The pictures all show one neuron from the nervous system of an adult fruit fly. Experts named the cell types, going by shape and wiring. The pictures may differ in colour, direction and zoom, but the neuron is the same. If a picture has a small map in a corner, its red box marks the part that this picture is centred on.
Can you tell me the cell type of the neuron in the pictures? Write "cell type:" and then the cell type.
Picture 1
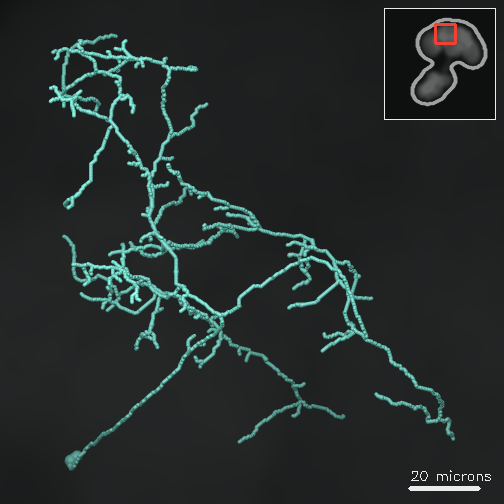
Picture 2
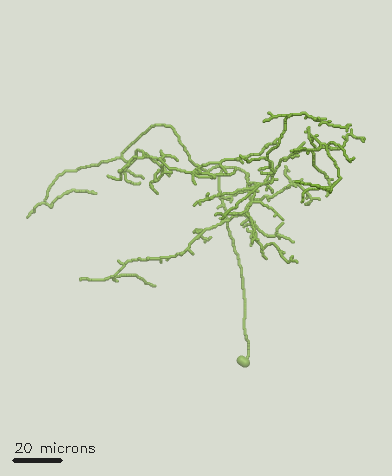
cell type: CL272_b1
